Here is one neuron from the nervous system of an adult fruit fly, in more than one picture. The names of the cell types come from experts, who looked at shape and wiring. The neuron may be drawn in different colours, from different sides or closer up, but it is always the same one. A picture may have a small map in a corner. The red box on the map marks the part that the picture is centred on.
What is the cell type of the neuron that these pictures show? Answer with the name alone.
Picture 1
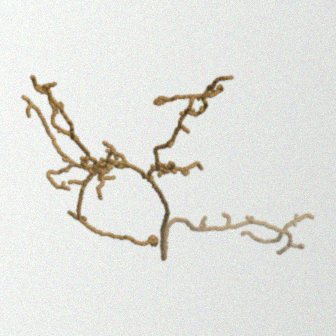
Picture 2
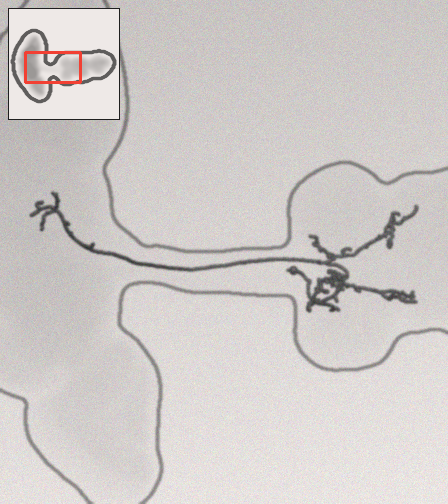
AN08B096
